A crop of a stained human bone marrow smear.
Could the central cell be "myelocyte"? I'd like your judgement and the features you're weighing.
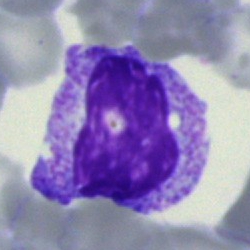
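Outline roughly round, border irregular and slightly ragged. Chromatin dark purple and dense, with a few paler patches; no distinct nucleoli. Pale lilac cytoplasm rims the nucleus, with one small round clear spot to its right. Surroundings: pale grey, out-of-focus non-nucleated cells. Absent nucleoli favour myelocyte and count against promyelocyte.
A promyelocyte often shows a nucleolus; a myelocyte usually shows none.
The pale cytoplasm likewise suits myelocyte over promyelocyte.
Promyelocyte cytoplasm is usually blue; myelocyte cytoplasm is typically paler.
Name accepted: myelocyte.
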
